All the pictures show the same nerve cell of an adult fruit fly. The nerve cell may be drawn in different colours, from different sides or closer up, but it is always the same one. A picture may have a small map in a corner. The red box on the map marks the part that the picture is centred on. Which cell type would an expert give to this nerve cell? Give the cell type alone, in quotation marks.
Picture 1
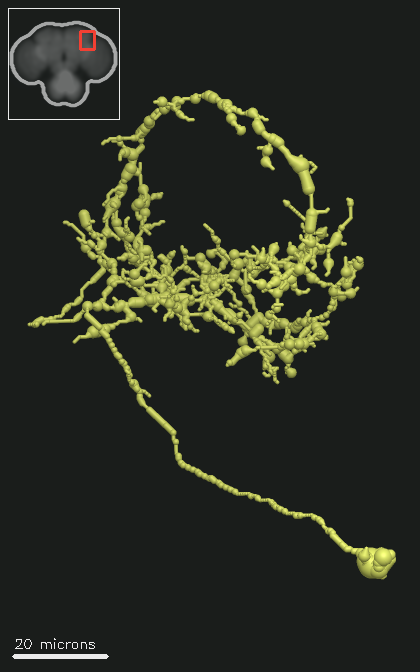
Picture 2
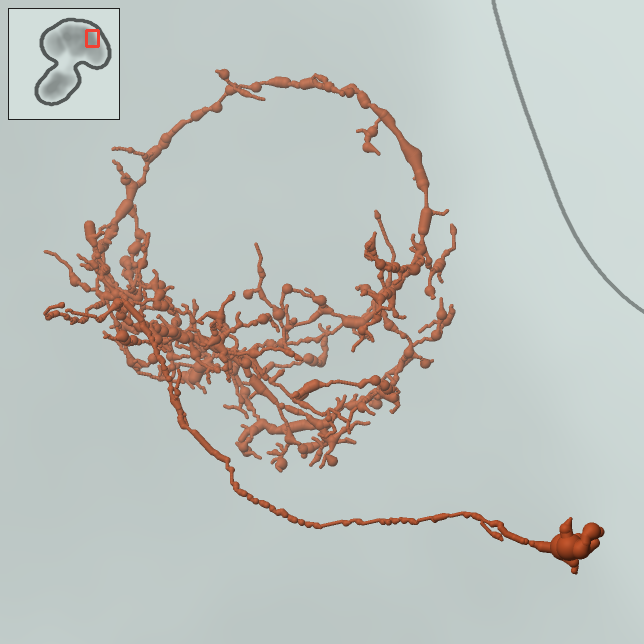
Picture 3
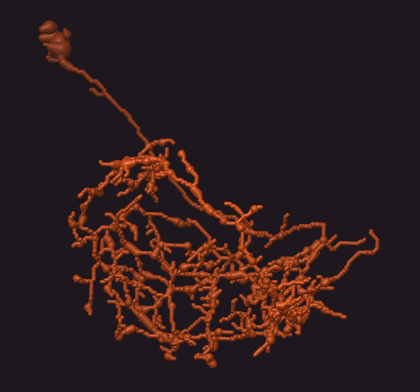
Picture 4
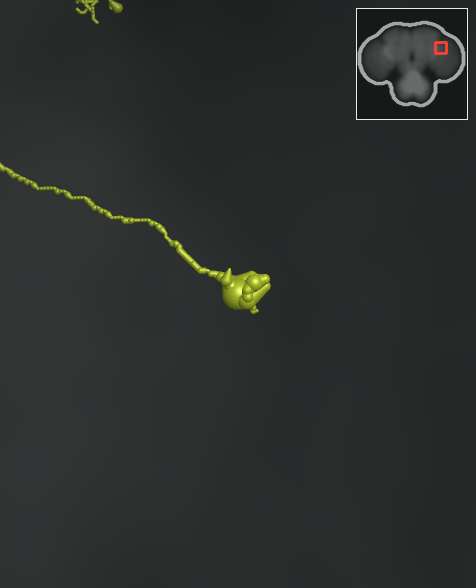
"LHAV2m1"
